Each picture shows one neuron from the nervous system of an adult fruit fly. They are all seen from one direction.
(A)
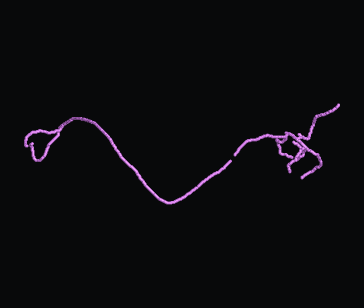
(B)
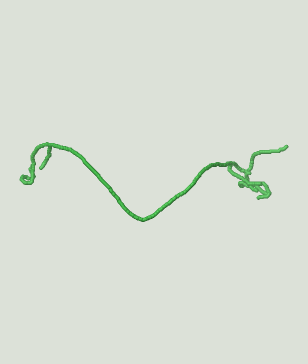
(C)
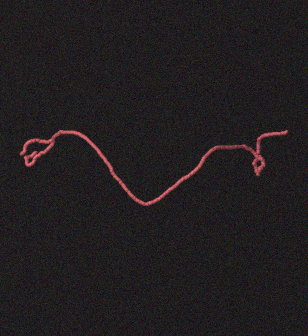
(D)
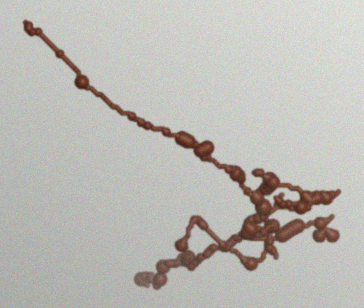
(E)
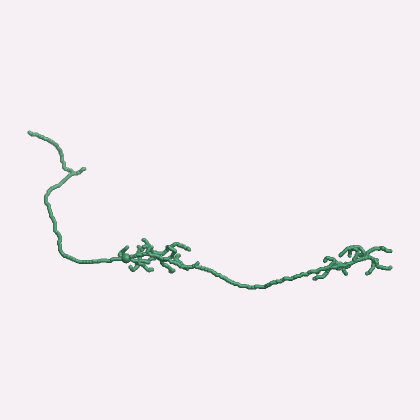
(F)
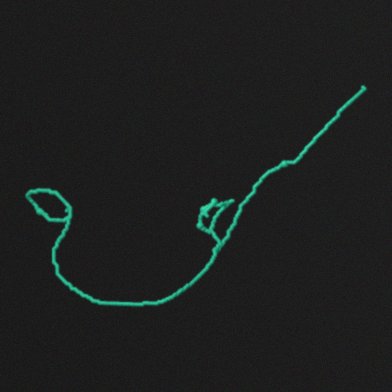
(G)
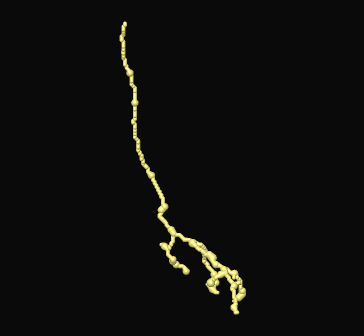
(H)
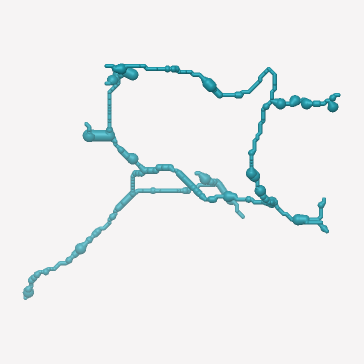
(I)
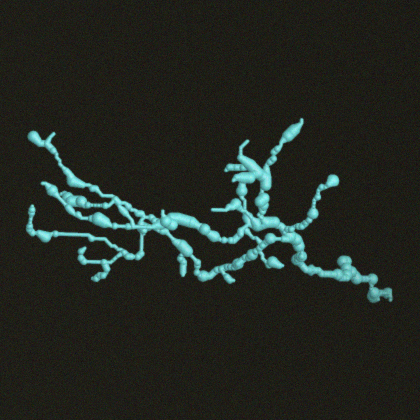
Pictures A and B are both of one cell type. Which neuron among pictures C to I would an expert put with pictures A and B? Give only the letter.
C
